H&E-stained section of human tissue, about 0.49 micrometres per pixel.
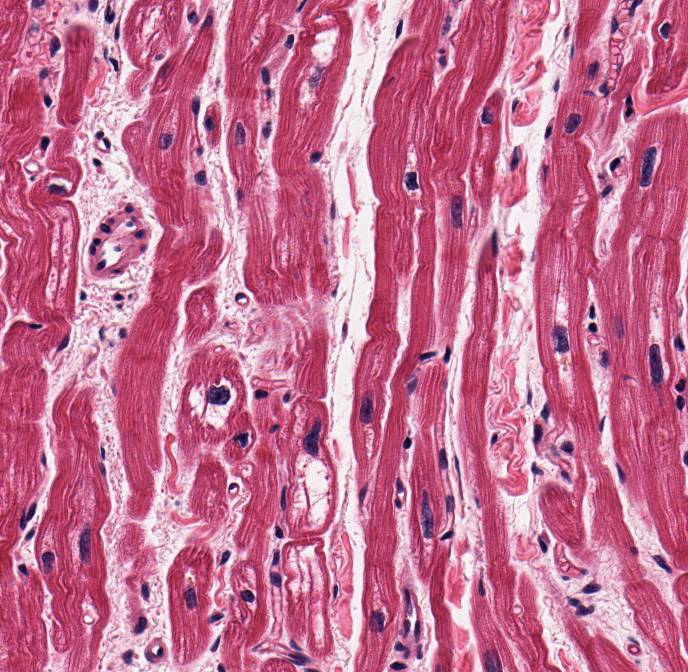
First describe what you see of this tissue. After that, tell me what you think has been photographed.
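See how the muscle fibres, cut lengthwise, run roughly top to bottom across the whole field. Many branch and join neighbours, not lying as separate parallel cylinders. Several, mainly in the left half, have pale cleared zones around nuclei. Between them is loose, pale connective tissue with scattered small dark nuclei. This is atrial appendage of the heart.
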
